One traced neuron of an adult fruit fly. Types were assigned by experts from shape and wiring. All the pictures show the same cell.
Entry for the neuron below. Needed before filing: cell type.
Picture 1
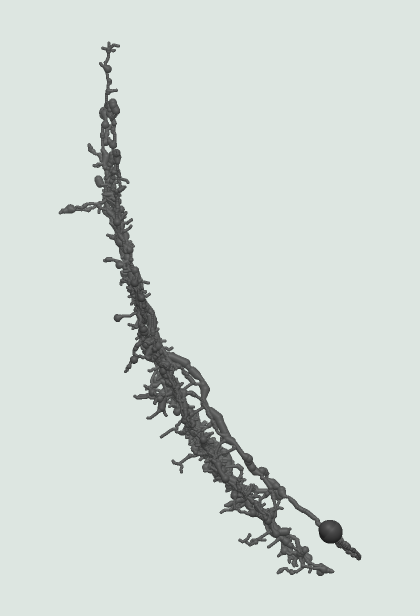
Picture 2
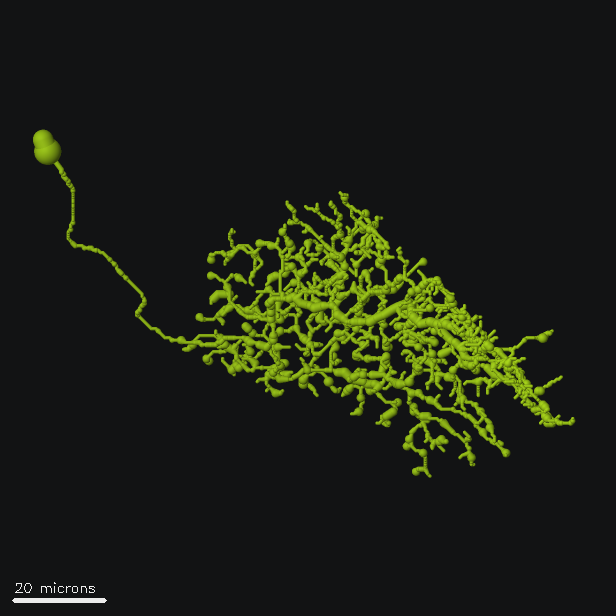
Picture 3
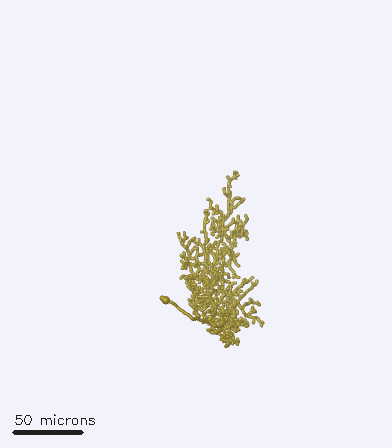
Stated: Pm7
